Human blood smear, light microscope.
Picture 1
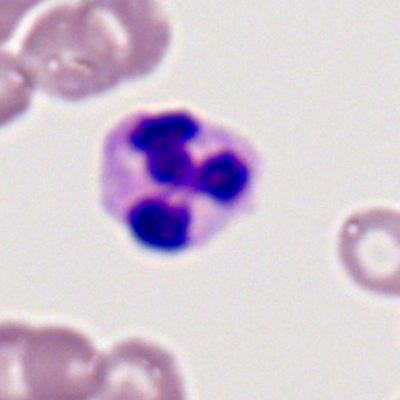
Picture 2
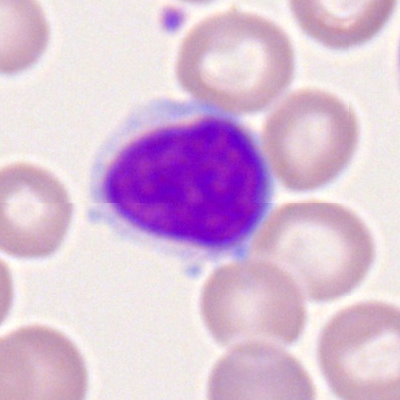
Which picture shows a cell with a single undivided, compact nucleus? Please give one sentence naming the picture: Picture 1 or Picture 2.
An undivided, compact round, oval or kidney-shaped nucleus is found in the cell of picture 2.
